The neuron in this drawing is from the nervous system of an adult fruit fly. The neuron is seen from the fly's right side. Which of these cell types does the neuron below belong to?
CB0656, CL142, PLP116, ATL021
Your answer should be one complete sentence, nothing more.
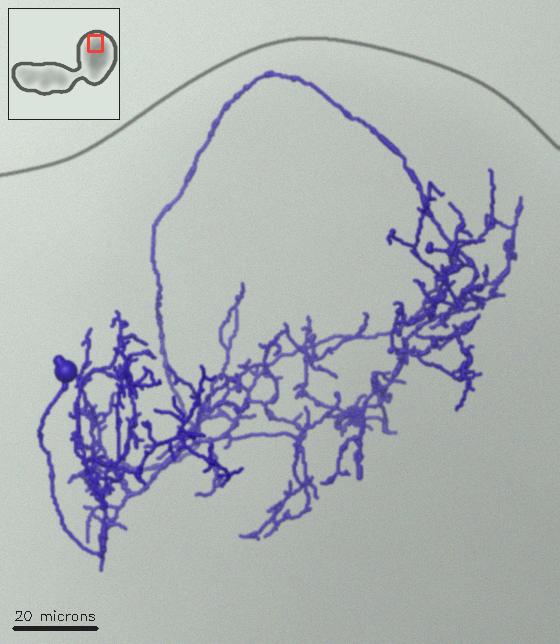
The cell type name CB0656 applies to this neuron.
